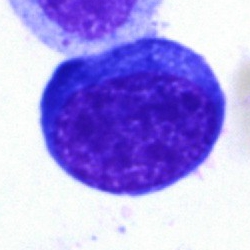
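Proerythroblast at the centre of a stained human bone marrow smear under the light microscope. Its cytoplasm is a deep, intense blue and forms a narrow rim that is widest at the top of the cell. Neither granules nor vacuoles are seen in the cytoplasm.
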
